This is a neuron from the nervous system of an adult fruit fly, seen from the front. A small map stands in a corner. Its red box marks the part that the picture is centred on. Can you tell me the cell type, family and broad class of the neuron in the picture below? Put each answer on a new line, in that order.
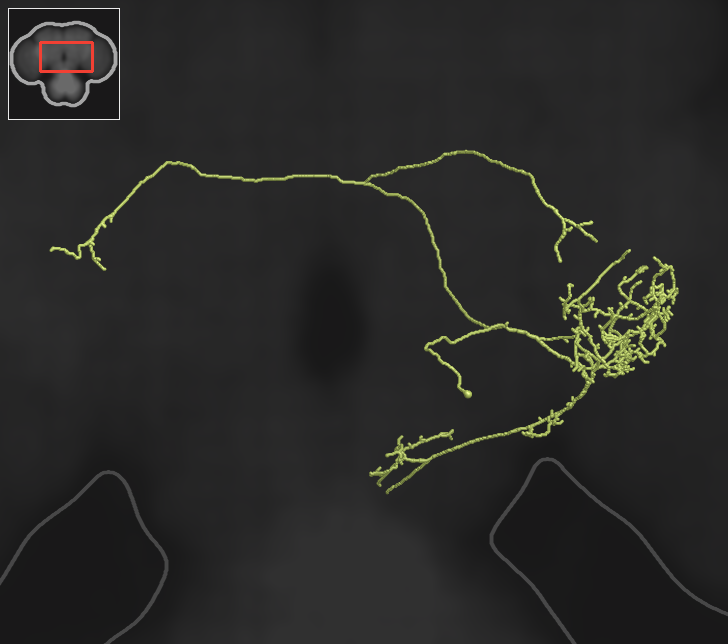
CB2207
hemilineage LALv1_ventral
central-brain intrinsic neuron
